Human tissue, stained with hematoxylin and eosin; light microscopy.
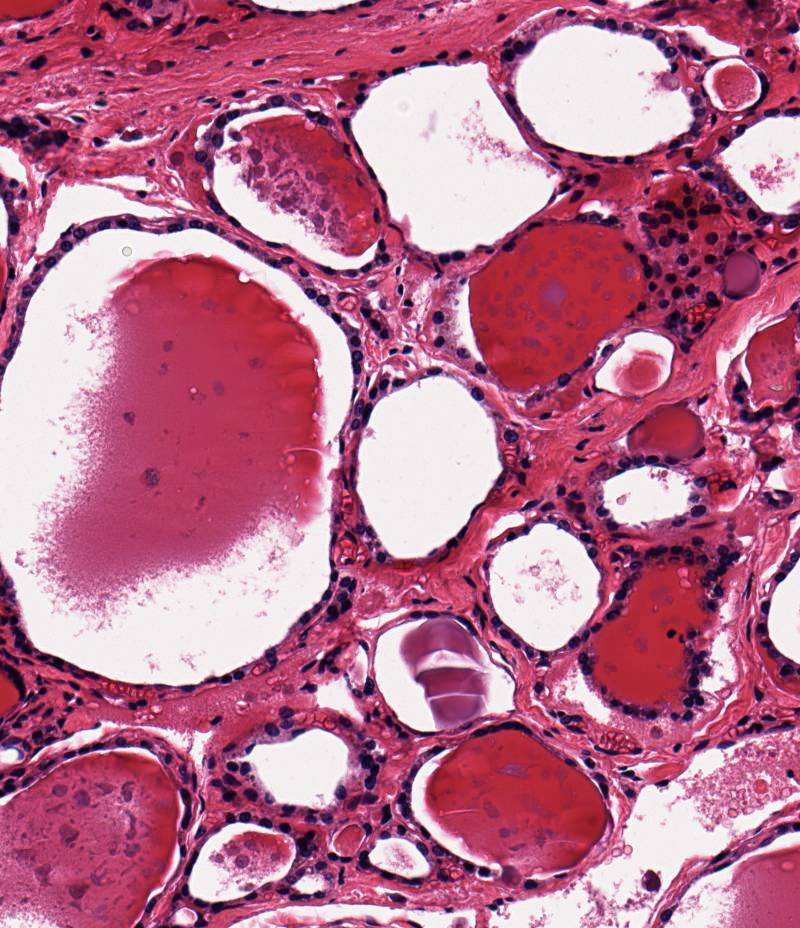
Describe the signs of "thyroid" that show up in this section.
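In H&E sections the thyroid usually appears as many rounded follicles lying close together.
This section of thyroid agrees with that: it is made up of closed, round to oval follicles. The follicles vary widely in size, the largest lying at the left.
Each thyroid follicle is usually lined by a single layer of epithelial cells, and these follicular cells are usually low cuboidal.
Every follicle here has a single lining layer, in keeping with that. The lining cells range from flattened to low cuboidal; the low cuboidal ones match the usual shape, while the flattened ones depart from it. Their nuclei are small, round, dark and evenly spaced. Thin bands of pink fibrous stroma with scattered spindle-shaped nuclei separate the follicles, the band being thickest along the top edge of the field.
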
